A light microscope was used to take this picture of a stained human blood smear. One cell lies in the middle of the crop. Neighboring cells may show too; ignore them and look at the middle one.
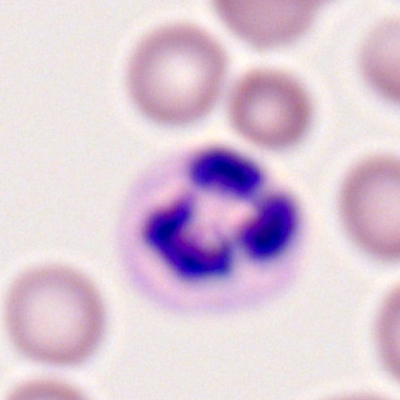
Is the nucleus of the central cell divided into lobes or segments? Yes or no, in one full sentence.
Yes, what this cell has is a nucleus split into segments.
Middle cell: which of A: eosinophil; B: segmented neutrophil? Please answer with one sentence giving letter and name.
Seen at the centre of the crop is a segmented neutrophil, so option B is correct.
